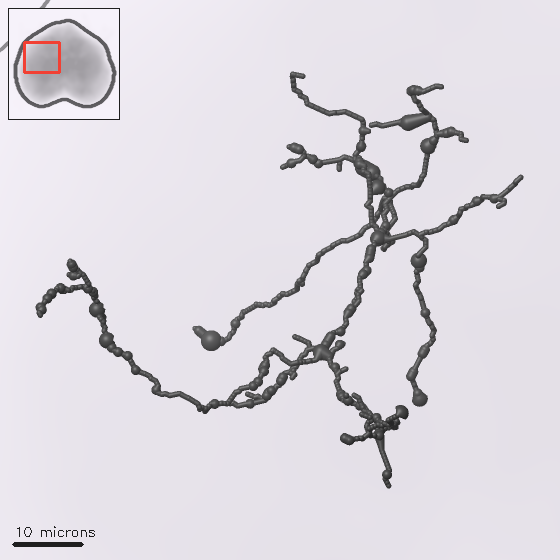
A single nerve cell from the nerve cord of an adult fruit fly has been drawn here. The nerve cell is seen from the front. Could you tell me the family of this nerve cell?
hemilineage 20A.22A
